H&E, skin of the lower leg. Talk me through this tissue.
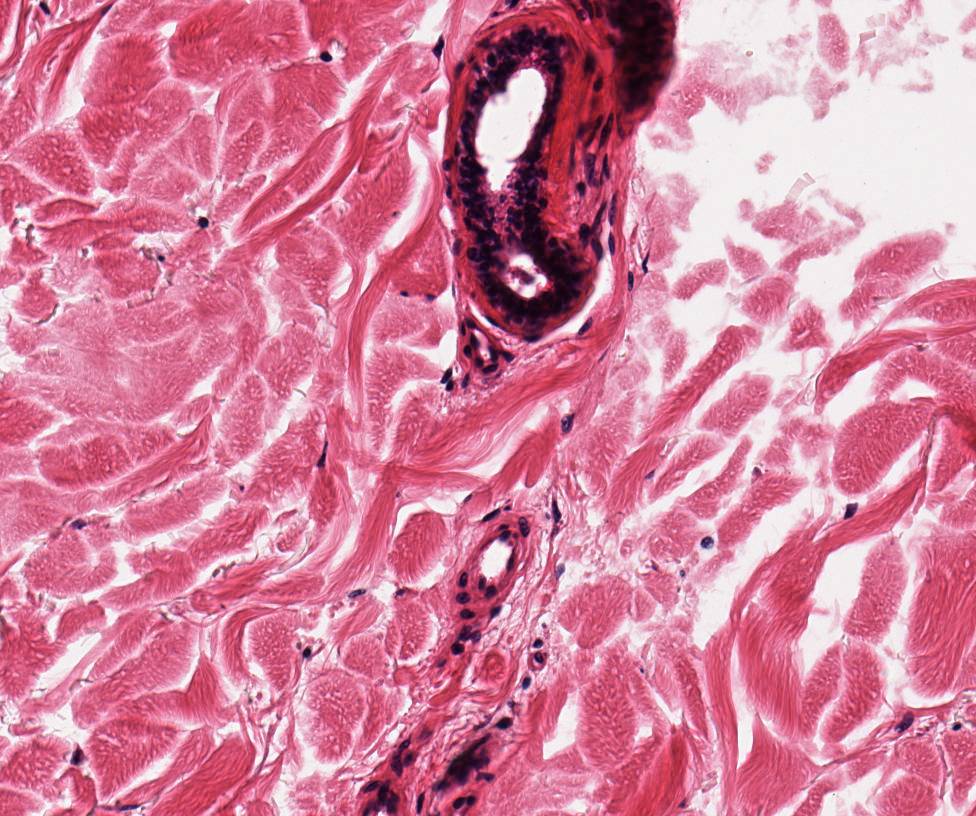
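Interlacing pink fibre bundles, cut transversely, obliquely and longitudinally, fill most of the field, with sparse small dark nuclei. Upper centre: a tubular structure with an open, empty, elongated lumen running vertically. Below centre: a smaller profile whose small round lumen is ringed by dark nuclei.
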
